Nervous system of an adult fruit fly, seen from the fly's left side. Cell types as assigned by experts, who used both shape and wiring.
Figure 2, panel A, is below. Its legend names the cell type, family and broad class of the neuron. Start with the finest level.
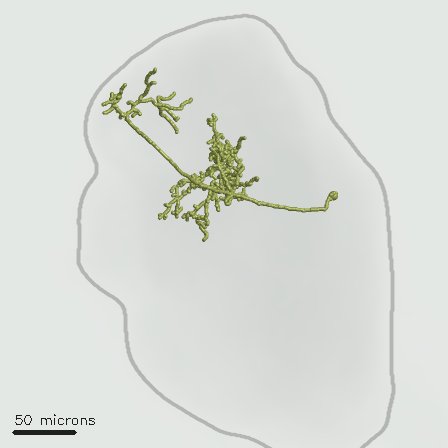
AVLP494; hemilineage VLPl&p1_posterior; central-brain intrinsic neuron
